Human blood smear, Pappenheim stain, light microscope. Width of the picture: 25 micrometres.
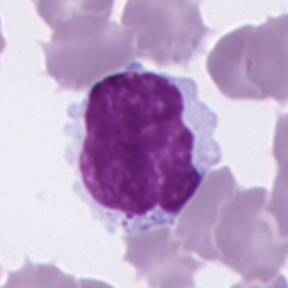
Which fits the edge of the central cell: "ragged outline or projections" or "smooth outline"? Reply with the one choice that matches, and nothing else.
Ragged outline or projections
